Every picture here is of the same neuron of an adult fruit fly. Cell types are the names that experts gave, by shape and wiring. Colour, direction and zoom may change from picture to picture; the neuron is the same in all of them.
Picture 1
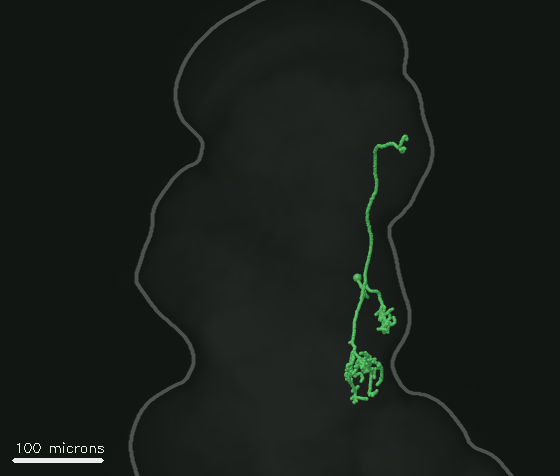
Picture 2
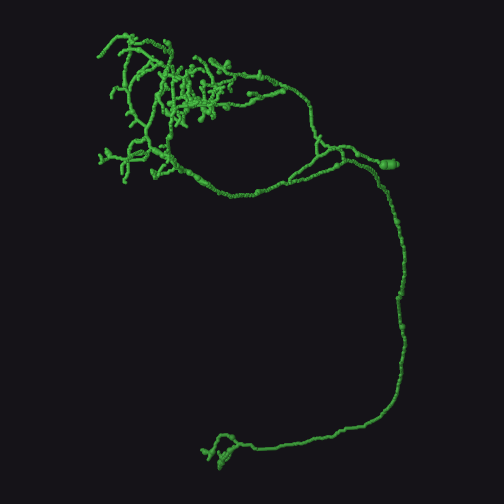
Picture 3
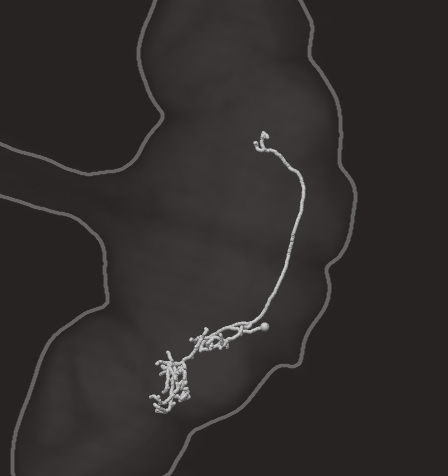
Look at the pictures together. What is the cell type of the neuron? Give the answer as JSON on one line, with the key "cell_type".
{"cell_type": "CB3608"}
